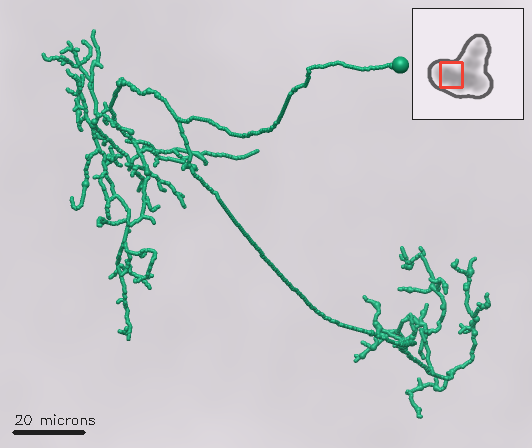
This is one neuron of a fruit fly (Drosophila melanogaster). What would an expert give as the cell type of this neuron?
SMP570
